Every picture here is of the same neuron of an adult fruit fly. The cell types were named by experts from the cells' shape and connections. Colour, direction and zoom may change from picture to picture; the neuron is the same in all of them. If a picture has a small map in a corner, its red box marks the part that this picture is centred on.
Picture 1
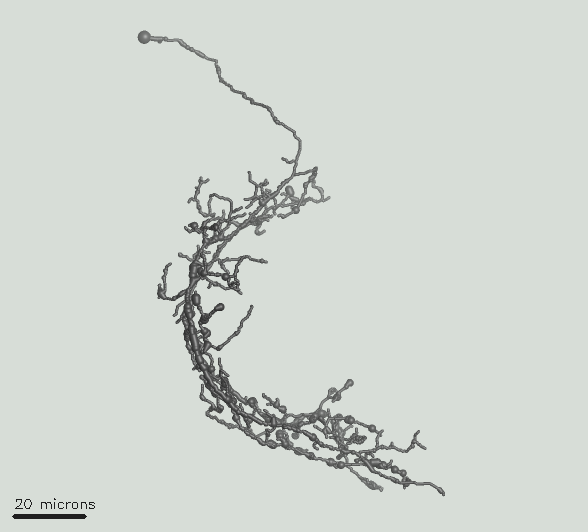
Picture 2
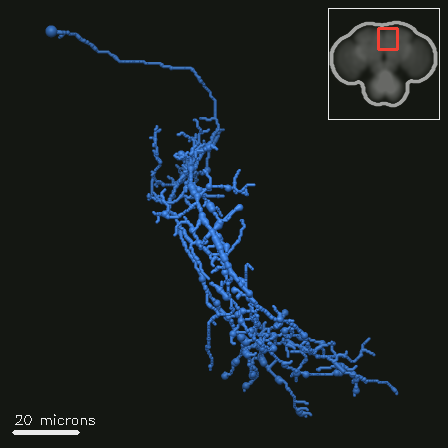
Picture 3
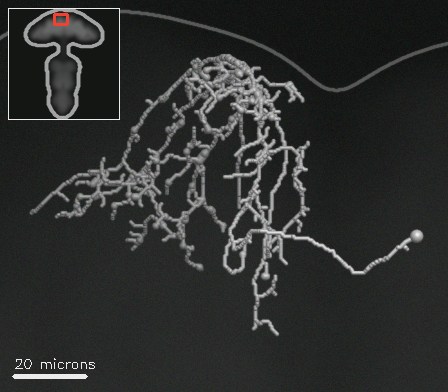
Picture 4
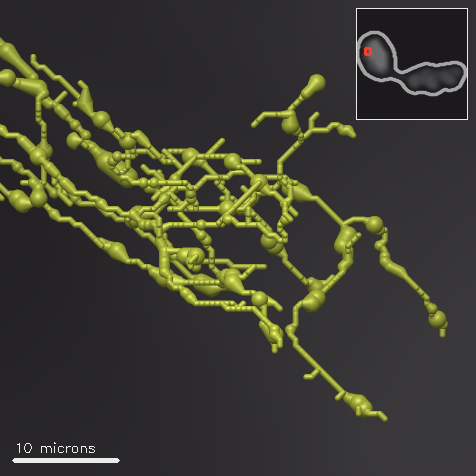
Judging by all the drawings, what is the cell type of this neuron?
CRE028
